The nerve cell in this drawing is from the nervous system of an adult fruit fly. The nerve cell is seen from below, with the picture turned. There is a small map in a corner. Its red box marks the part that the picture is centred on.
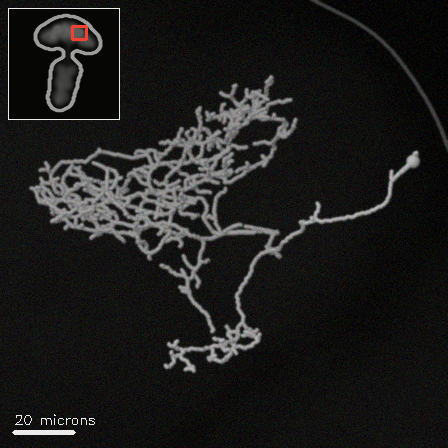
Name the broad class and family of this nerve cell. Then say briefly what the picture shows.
This is a central-brain intrinsic neuron. Its family is hemilineage SLPav3. It lies in the brain. From left to right in the picture it spans about 130 microns. Dozens of branch ends can be seen.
